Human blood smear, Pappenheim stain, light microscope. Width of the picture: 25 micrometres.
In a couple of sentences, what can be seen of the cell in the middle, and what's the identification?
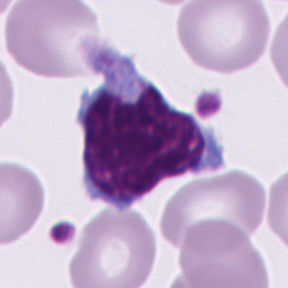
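This cell has an irregular, angular outline, roughly triangular in shape. Its nucleus fills most of the cell, and no nucleolus can be seen within it. The largest tuft of frayed cytoplasm lies at the upper left of the cell. The cell is a typical lymphocyte.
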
